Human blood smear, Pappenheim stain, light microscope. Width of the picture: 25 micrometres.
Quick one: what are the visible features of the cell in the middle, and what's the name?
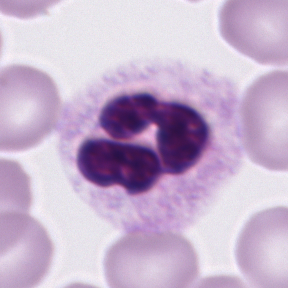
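Smooth and roughly round, the cell outline encloses a nucleus divided into three lobes. These lobes curve around a small pale gap near the centre of the cell. A wide rim of pale pinkish cytoplasm surrounds the nucleus. This is a segmented neutrophil.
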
